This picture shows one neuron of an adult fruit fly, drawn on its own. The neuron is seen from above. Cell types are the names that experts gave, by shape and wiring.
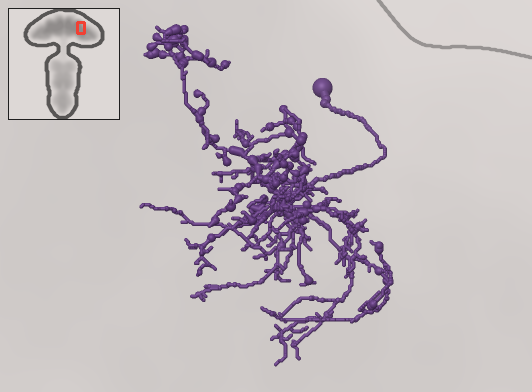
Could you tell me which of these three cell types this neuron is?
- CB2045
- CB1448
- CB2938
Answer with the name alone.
CB2045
